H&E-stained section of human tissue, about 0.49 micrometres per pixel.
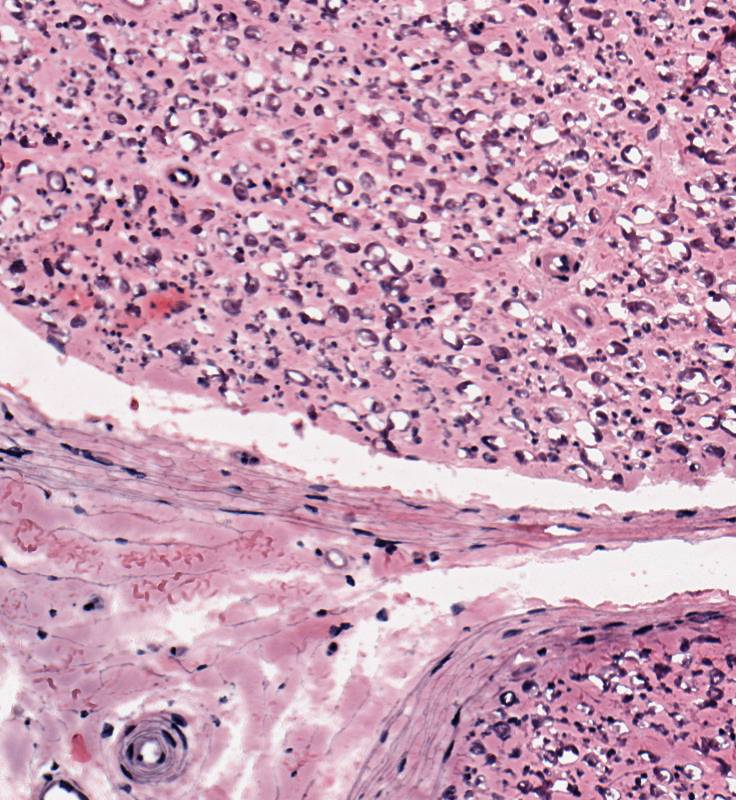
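tibial nerve: two densely cellular rounded compartments, upper half and lower right corner, separated by a fibrous band. The upper is packed with small round clear spaces, many with a small central dark dot; the lower right is wrapped by concentric layers of flattened spindle-shaped cells.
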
